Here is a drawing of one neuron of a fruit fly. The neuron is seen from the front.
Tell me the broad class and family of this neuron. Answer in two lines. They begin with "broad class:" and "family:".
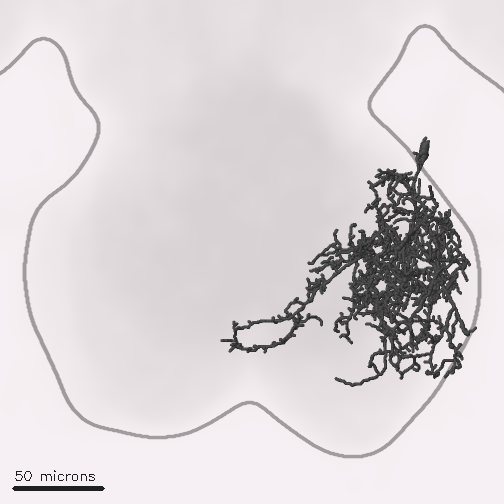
broad class: nerve-cord intrinsic neuron
family: hemilineage 21A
